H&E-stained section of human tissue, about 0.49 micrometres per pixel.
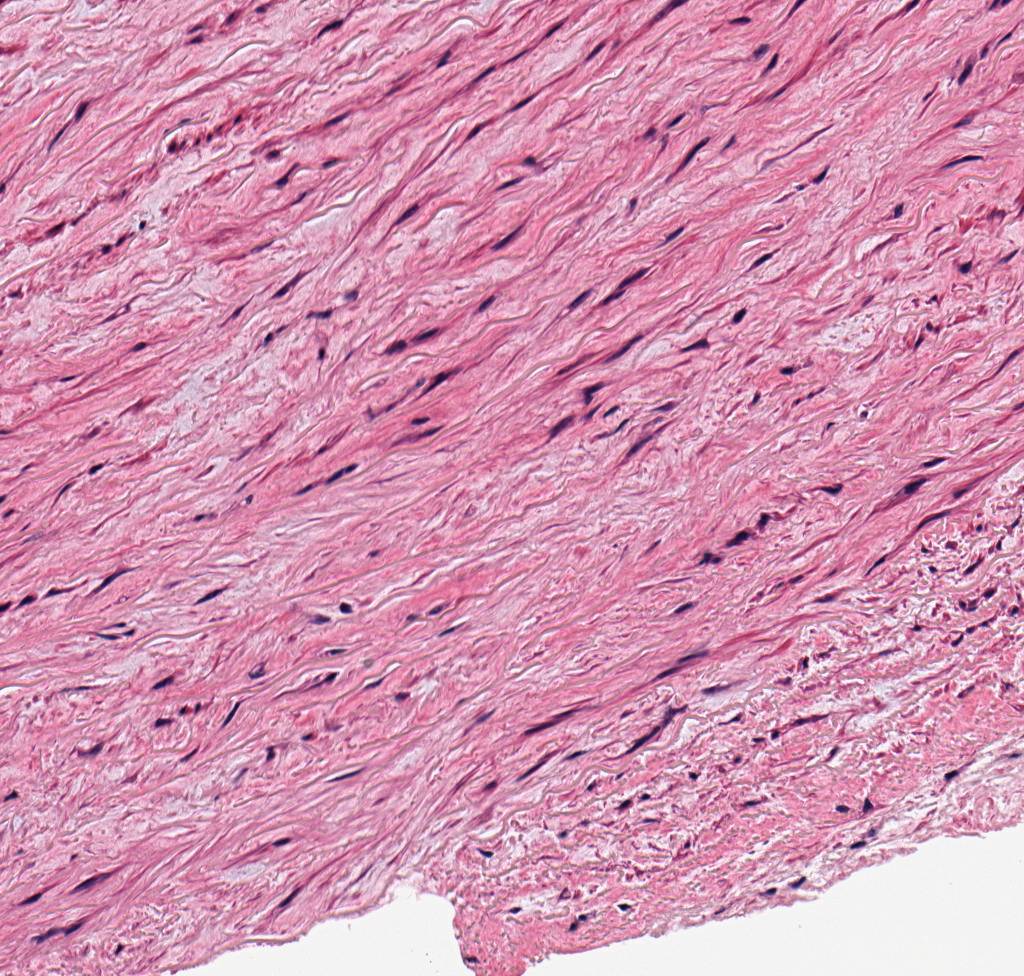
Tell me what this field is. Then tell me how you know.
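The field mainly shows the tunica media of an artery. First check: long bundles of fibres fill it, running obliquely from lower left to upper right.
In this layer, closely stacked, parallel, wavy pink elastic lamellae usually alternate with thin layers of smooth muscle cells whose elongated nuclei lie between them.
Second check: the pink collagen fibres run a wavy course, with dark, thin, spindle-shaped nuclei along them. Third: pale, loosely textured patches lie between the denser bundles.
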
